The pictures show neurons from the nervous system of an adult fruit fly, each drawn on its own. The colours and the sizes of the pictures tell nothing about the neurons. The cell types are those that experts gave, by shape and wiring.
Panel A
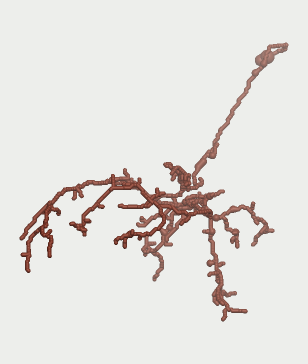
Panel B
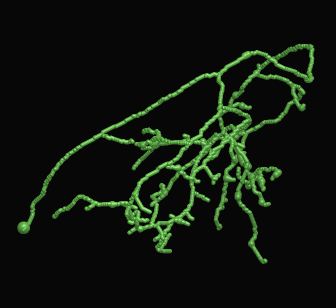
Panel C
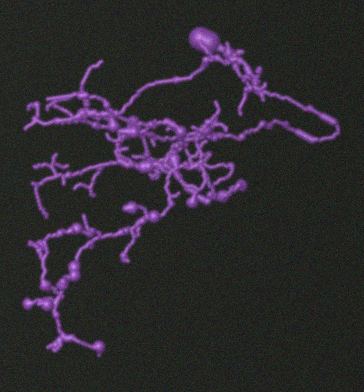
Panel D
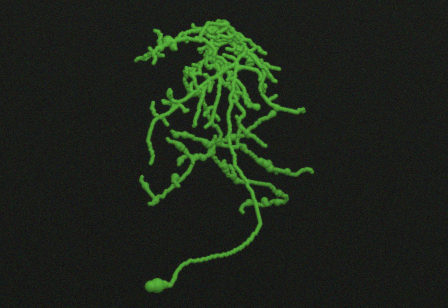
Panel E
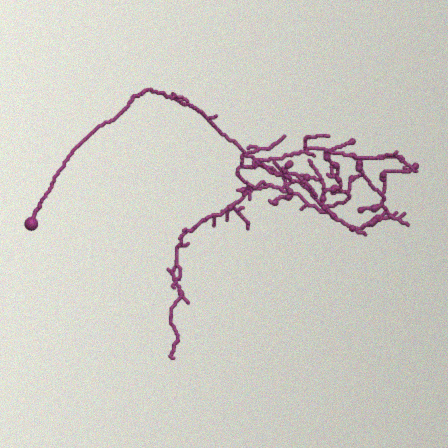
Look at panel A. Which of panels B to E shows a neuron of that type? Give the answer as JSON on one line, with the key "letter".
{"letter": "C"}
